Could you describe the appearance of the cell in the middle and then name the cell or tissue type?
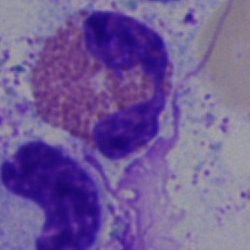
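Outline roughly round. Nucleus curves along the right side; chromatin dark purple, densely clumped. Cytoplasm packed with coarse reddish-pink granules. Eosinophil.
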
